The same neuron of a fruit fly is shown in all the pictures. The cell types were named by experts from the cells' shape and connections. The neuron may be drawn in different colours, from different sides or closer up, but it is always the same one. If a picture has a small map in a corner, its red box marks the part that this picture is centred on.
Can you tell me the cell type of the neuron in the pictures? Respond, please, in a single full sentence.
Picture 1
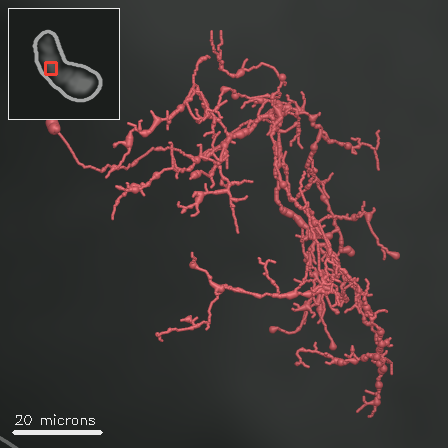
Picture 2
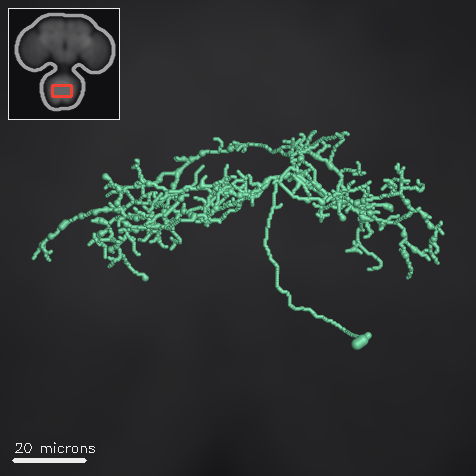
This neuron is classified under the cell type IN00A063.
